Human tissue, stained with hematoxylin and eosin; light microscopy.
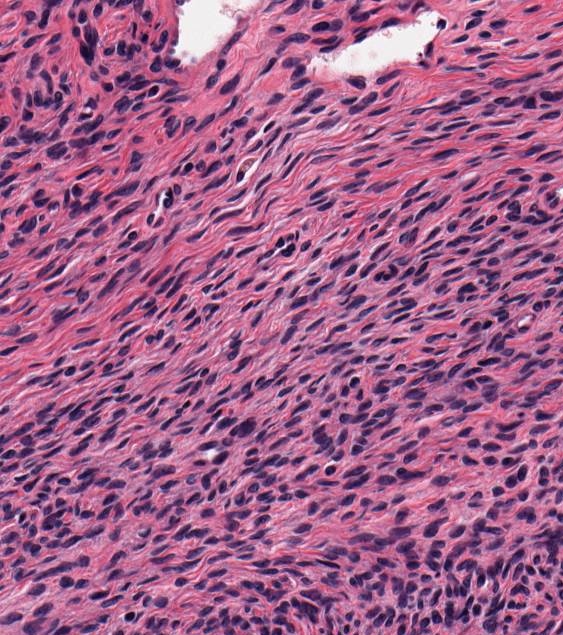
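Ovary: cells in this ovary section seem packed more tightly in the lower half than the upper. Up top, the spindle cells appear to lie roughly parallel, in long streaming bundles. Nuclei look elongated to ovoid, dark purple; cytoplasm scant and pink, borders indistinct.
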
